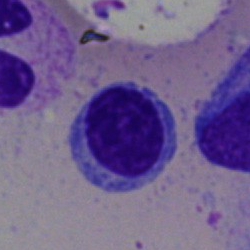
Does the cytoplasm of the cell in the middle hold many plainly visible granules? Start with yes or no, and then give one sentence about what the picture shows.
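No. No distinct granules are seen in the cytoplasm.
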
